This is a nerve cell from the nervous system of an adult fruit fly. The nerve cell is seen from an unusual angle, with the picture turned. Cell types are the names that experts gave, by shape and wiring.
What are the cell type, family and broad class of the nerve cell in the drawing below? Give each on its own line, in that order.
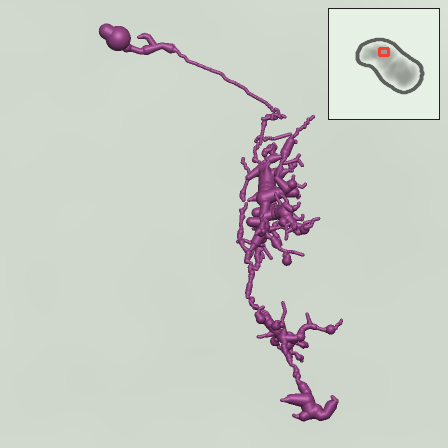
Mi4
Mi
optic-lobe intrinsic neuron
